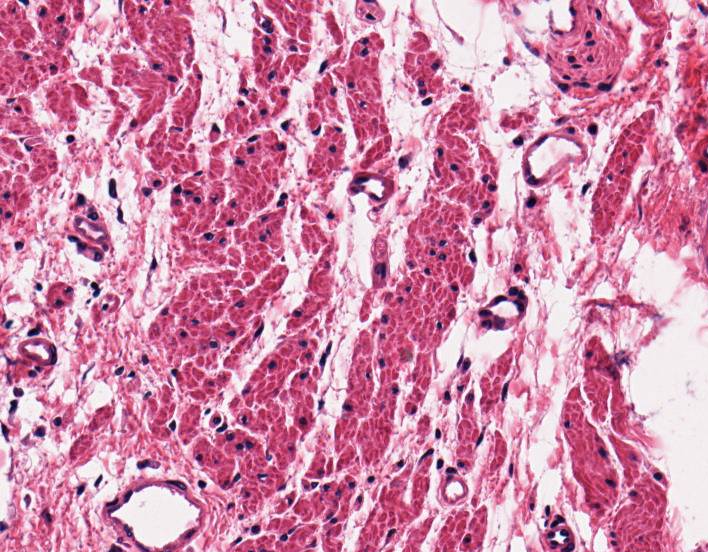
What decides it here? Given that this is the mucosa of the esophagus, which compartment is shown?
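Smooth muscle makes up this field. Its pink bundles are cut largely across, giving a mosaic of small pink polygonal profiles, and no cross-striations are seen.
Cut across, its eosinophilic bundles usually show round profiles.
Strands of pale, loose, wispy connective tissue with many clear gaps separate the bundles.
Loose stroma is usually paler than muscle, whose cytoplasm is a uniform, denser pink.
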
